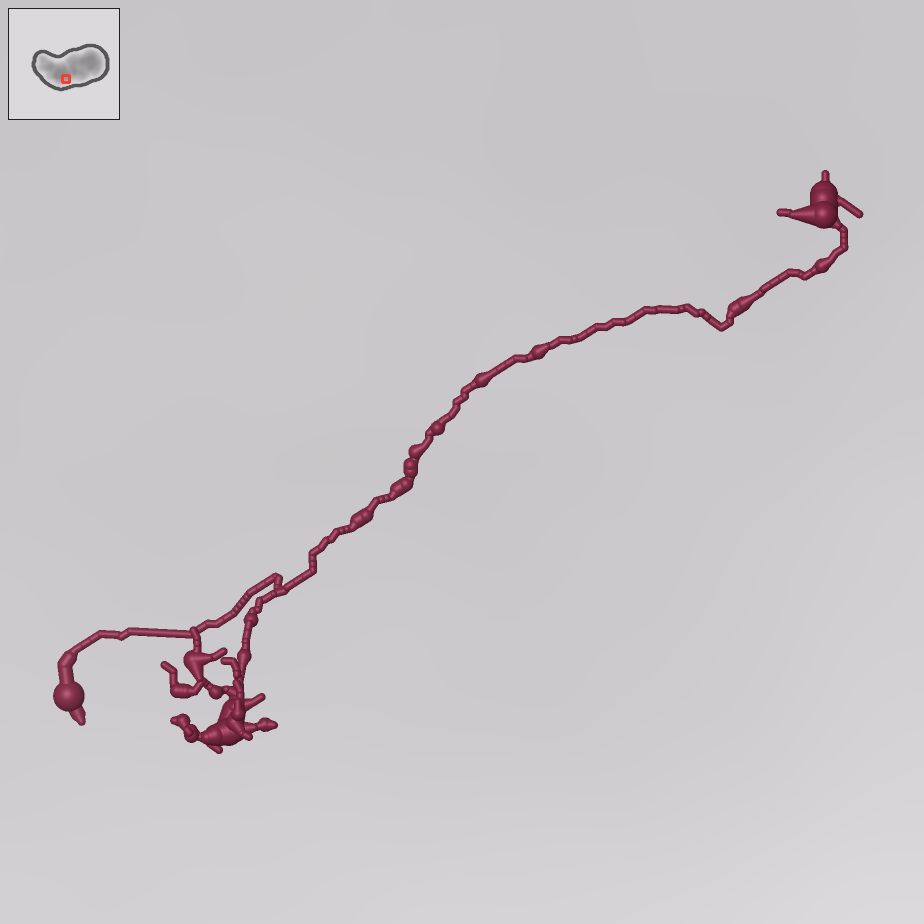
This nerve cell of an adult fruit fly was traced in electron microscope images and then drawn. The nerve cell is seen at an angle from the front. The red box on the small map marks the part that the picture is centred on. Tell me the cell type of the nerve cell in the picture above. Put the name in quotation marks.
"T3"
